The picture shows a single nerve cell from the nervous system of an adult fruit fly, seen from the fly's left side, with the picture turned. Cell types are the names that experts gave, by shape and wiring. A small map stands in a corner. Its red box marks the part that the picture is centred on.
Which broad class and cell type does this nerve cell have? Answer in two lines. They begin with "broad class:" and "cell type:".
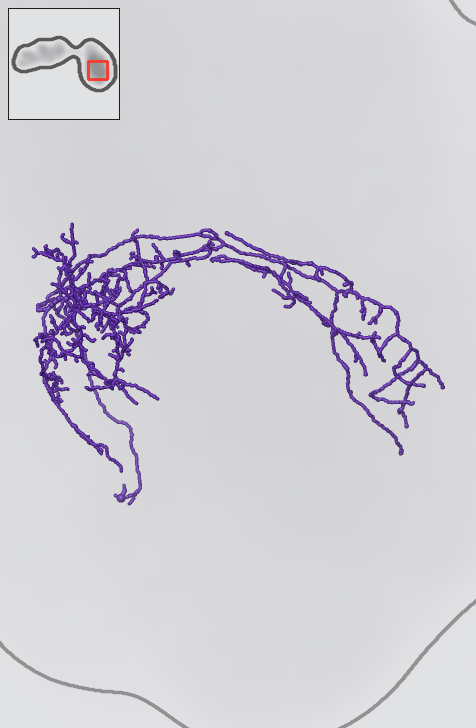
broad class: central-brain intrinsic neuron
cell type: LAL203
